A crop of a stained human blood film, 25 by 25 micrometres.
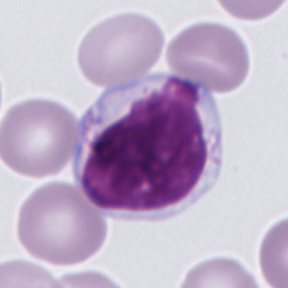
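large granular lymphocyte (centre, stained blood smear). Outline smooth, roughly round. Nuclear edge flattened, slightly jagged, running diagonally along upper-left side. Widest cytoplasmic rim above and left of nucleus. Few fine lilac granules near upper-left rim.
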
